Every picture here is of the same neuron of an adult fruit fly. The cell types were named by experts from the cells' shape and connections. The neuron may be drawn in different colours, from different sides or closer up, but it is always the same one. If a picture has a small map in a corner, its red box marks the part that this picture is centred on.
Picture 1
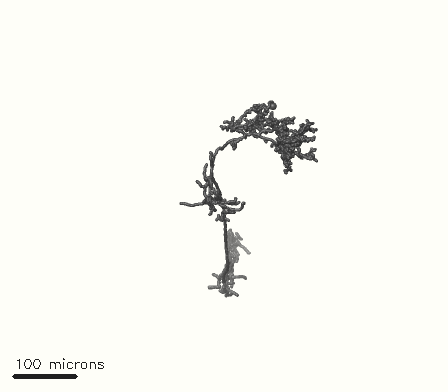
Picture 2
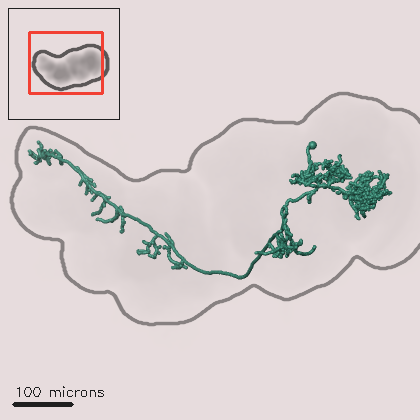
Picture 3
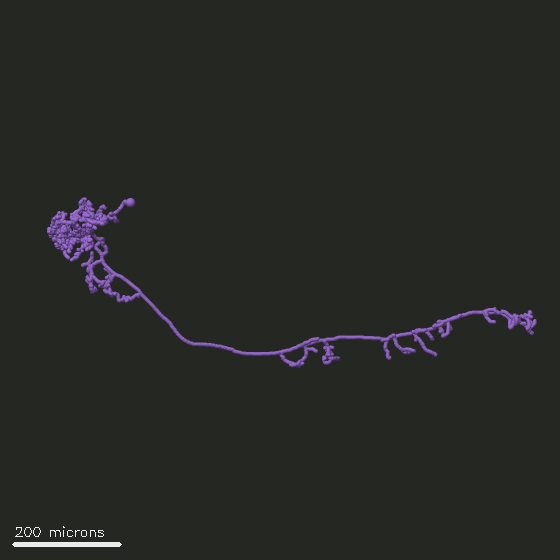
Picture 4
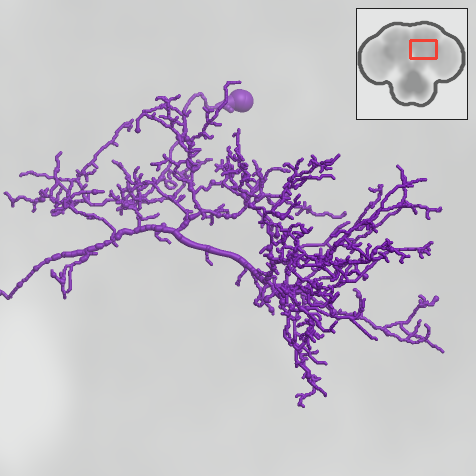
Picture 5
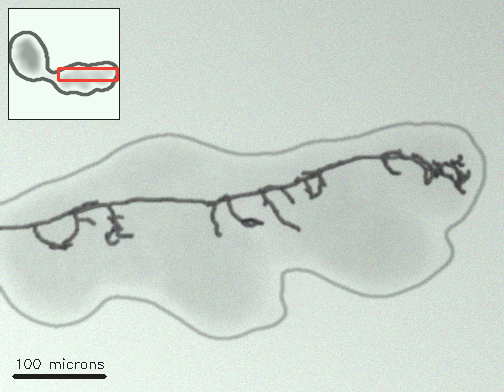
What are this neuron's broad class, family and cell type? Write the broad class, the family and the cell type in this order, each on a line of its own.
descending neuron
DNpe
DNpe040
